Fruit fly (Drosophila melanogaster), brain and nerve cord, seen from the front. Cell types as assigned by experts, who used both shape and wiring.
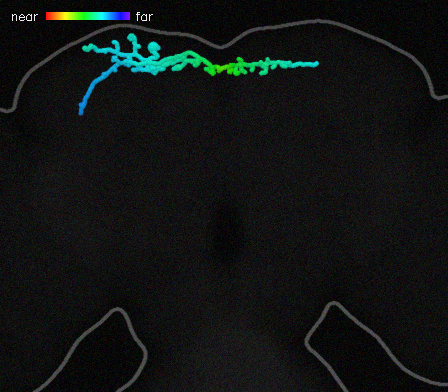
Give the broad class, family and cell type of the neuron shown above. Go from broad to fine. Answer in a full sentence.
A central-brain intrinsic neuron of the DN1 family, type DN1pA.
